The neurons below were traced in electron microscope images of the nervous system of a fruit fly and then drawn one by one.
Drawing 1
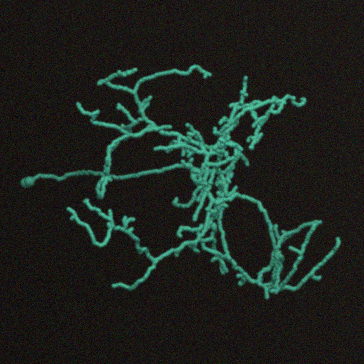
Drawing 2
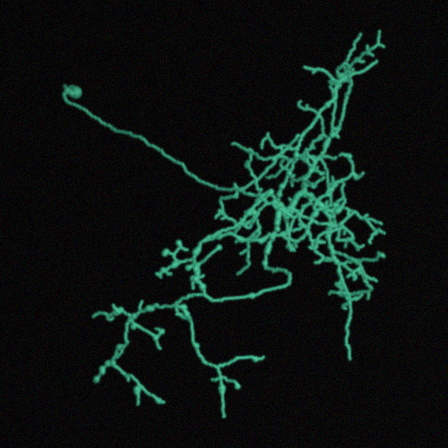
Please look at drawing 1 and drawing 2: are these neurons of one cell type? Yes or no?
yes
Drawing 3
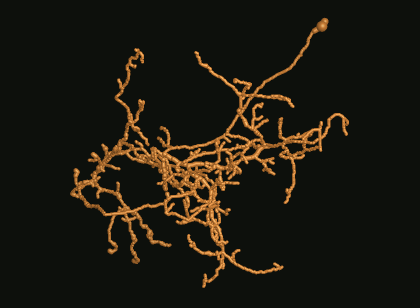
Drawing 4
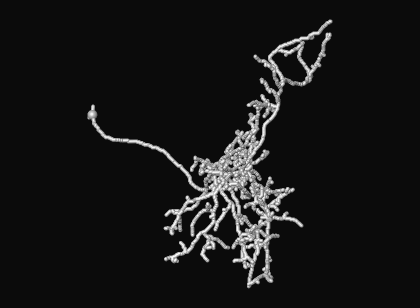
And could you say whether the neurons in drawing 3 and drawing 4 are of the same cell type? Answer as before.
no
